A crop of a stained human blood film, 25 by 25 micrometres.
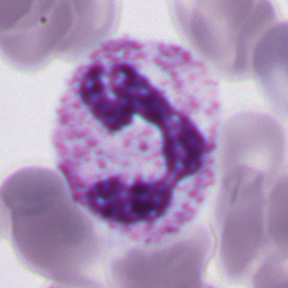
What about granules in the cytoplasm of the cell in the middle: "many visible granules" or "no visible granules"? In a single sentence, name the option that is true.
Many granules can be seen in the cytoplasm of the cell.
